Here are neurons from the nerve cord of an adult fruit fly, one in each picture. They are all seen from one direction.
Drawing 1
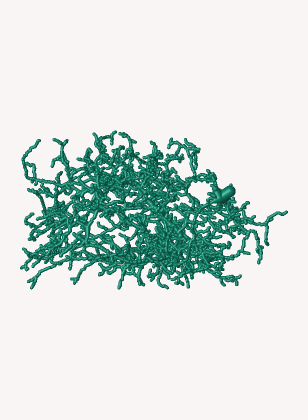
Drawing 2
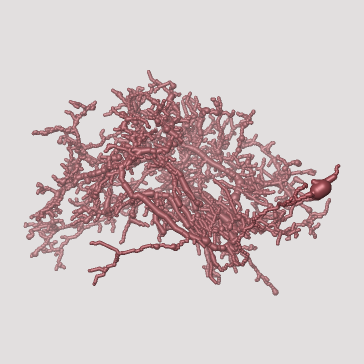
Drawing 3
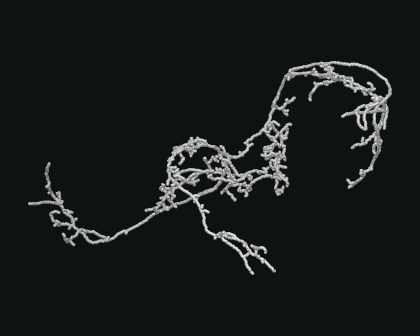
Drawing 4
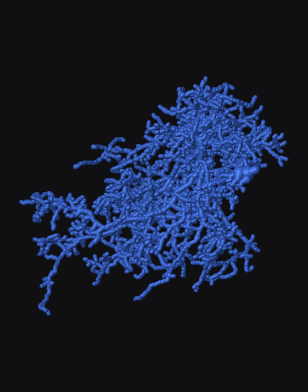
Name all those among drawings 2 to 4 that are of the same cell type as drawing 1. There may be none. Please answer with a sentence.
Drawing 2 and drawing 4 are of the same cell type.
